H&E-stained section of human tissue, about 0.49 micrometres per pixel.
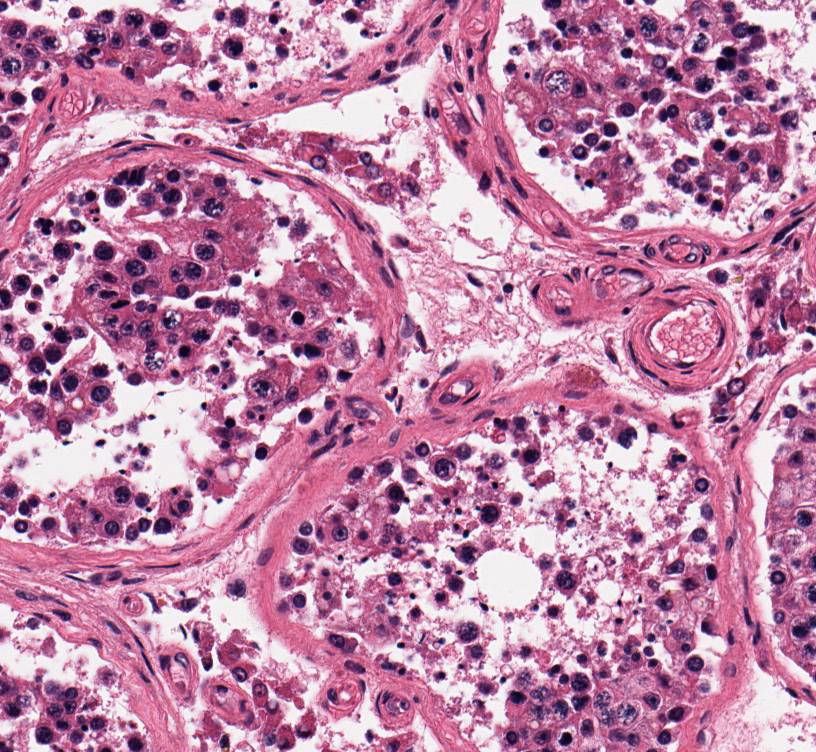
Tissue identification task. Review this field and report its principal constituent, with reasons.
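Each of these large rounded compartments is a seminiferous tubule.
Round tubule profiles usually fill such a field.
Notice each is bounded by a thick, layered pink wall whose elongated dark nuclei run parallel to its outline. Inside, many small dense dark round nuclei lie among larger cells, loosely set, with detached cells and white spaces instead of an orderly layered lining.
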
